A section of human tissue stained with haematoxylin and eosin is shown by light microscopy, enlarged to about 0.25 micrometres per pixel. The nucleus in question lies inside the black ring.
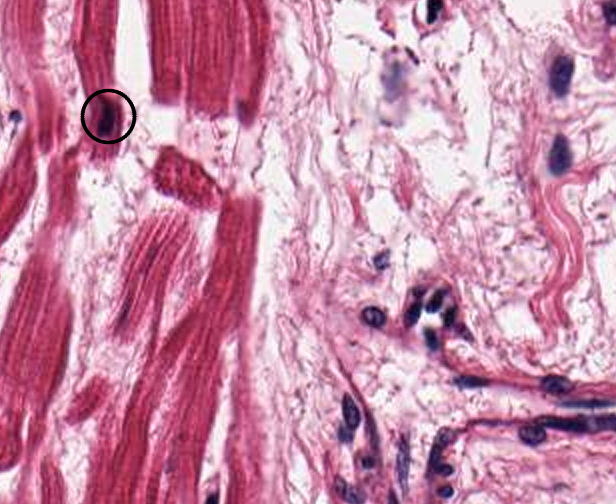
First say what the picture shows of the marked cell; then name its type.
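The nucleus is very dark, nearly black, and evenly dense, with no inner detail visible. The nucleus lies in the middle of the fibre's width, with pink cytoplasm on either side of it. The cytoplasm is deep pink-red and shows fine lengthwise streaks along the fibre. The cell is one of several elongated pink fibres lying roughly parallel, separated by pale gaps, with loose wavy pale-pink fibres further to the right. The marked cell is a cardiomyocyte.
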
